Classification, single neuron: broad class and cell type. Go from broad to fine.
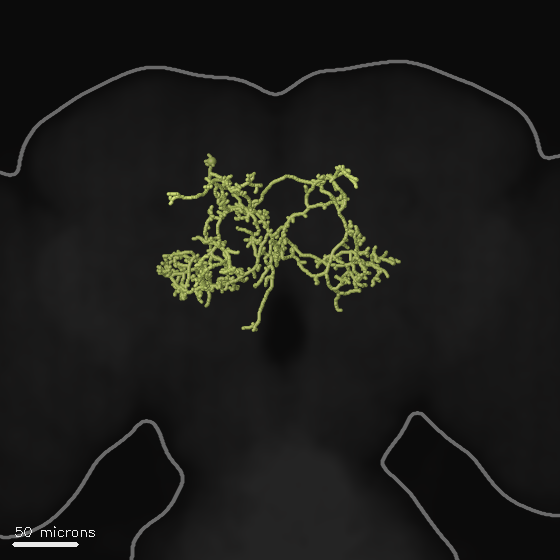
central-brain intrinsic neuron; IB038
